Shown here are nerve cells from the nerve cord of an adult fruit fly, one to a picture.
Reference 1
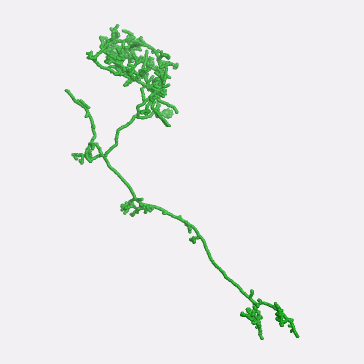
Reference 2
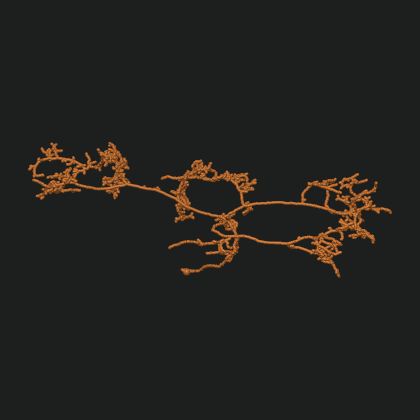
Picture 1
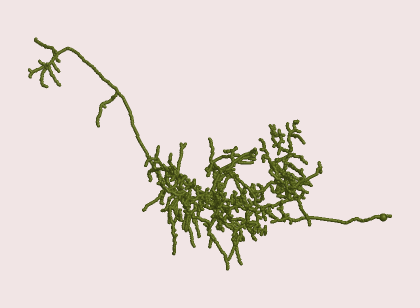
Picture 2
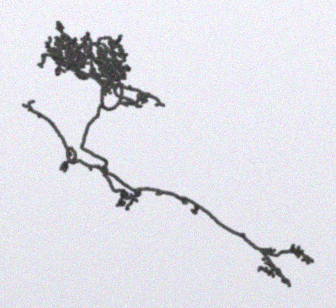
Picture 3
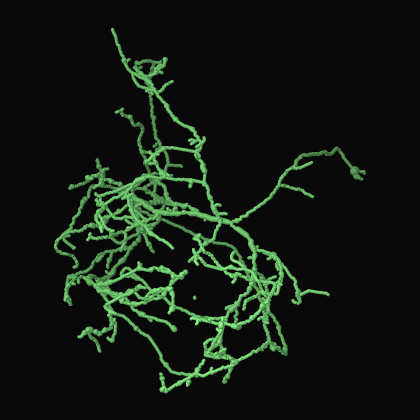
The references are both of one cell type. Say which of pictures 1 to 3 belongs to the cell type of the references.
Picture 2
